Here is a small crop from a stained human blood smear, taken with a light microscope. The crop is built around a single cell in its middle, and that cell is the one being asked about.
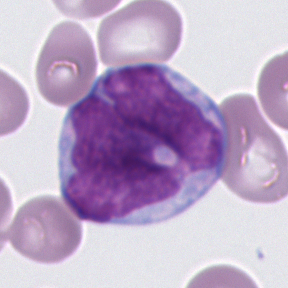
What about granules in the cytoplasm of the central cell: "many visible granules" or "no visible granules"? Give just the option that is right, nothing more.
No visible granules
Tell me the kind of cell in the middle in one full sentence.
The cell around which this crop is centred is an atypical promyelocyte.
